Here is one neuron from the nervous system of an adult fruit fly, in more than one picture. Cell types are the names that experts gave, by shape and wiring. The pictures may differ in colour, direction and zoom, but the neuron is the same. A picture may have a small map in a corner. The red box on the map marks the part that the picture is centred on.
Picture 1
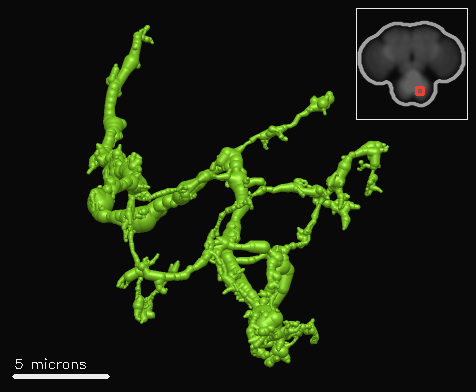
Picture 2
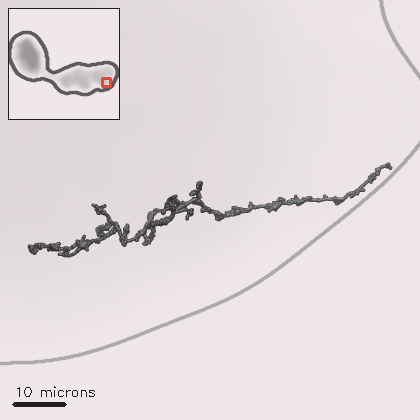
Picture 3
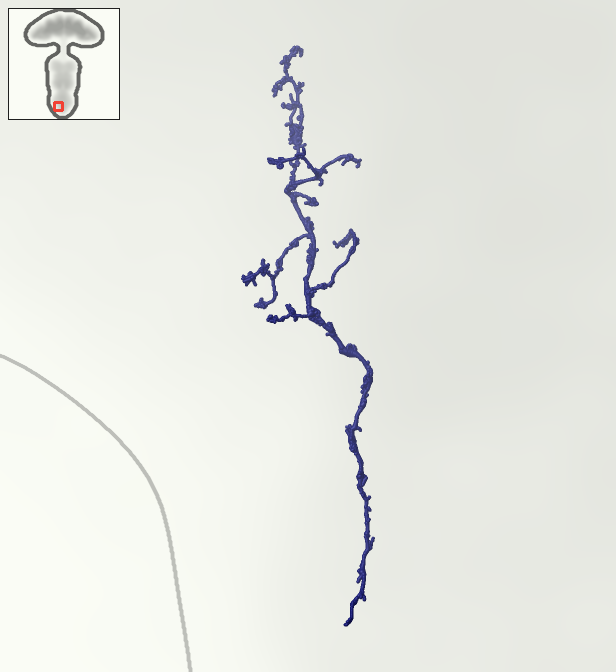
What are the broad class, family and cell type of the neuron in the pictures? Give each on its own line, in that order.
sensory neuron entering the nerve cord
class mechanosensory tactile
SNta28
